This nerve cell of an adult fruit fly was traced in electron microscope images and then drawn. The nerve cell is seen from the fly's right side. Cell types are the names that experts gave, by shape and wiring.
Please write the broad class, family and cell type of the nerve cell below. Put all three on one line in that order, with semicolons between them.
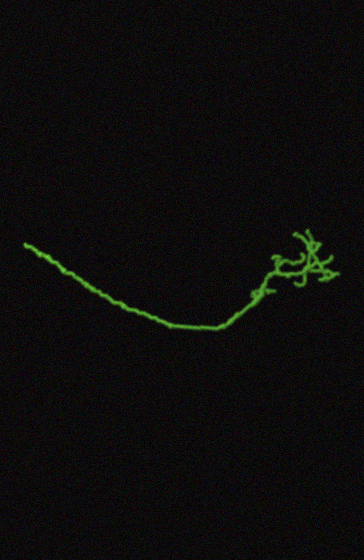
sensory neuron entering the nerve cord; class mechanosensory tactile; SNta20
